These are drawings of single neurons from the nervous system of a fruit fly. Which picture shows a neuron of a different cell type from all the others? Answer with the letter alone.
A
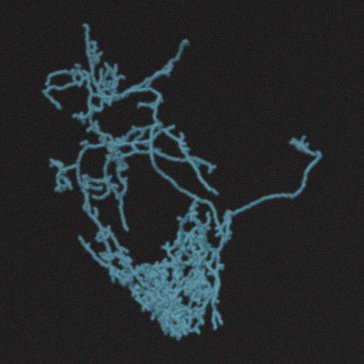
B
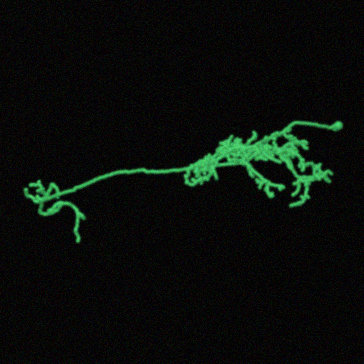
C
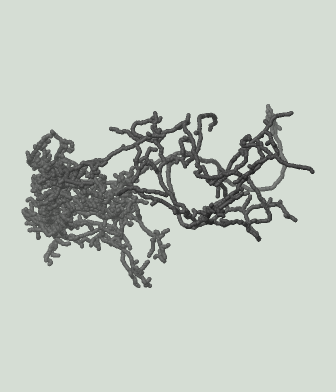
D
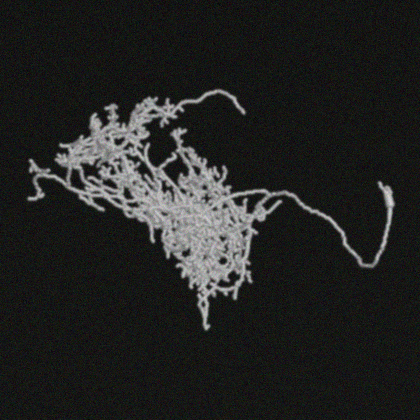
B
